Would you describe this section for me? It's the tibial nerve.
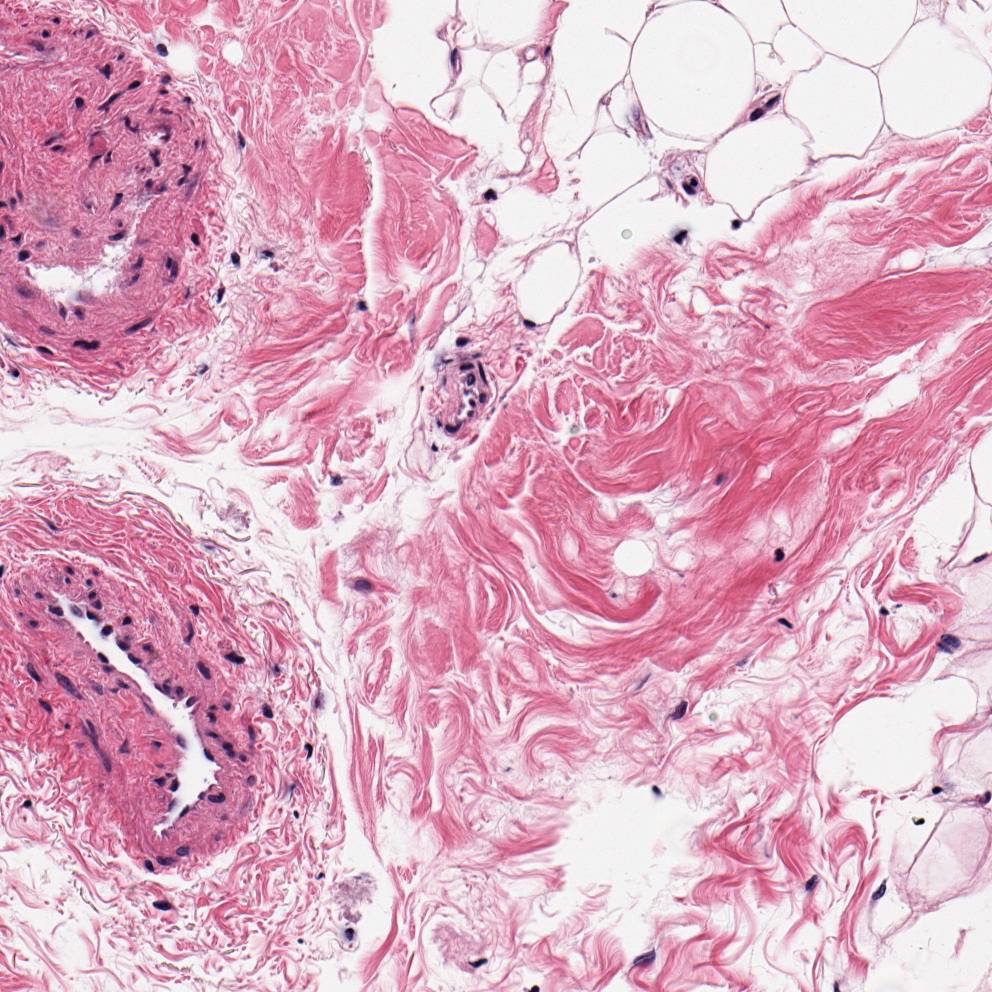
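Two thick-walled muscular vessels lie along the left edge, upper and lower. The lower vessel has a narrow slit-like lumen without blood cells. Both walls contain smooth muscle cells with elongated, dark-staining nuclei arranged around the lumen. Collagen between them has few scattered small dark nuclei.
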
